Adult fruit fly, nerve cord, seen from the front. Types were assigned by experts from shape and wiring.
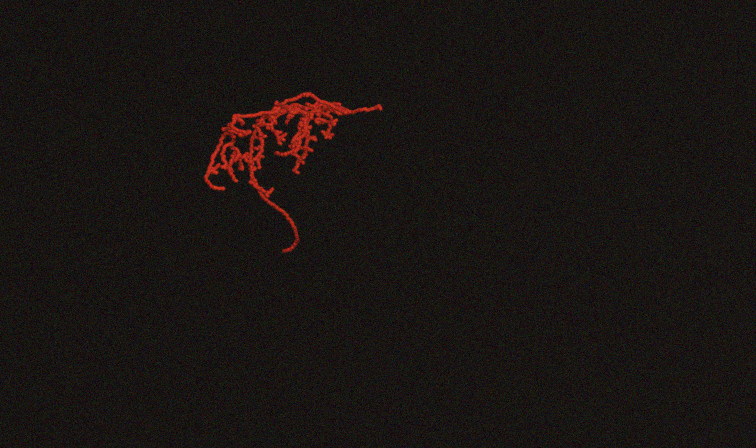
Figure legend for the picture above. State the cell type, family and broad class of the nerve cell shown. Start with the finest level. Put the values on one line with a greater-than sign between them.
IN03B070 > hemilineage 03B > nerve-cord intrinsic neuron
